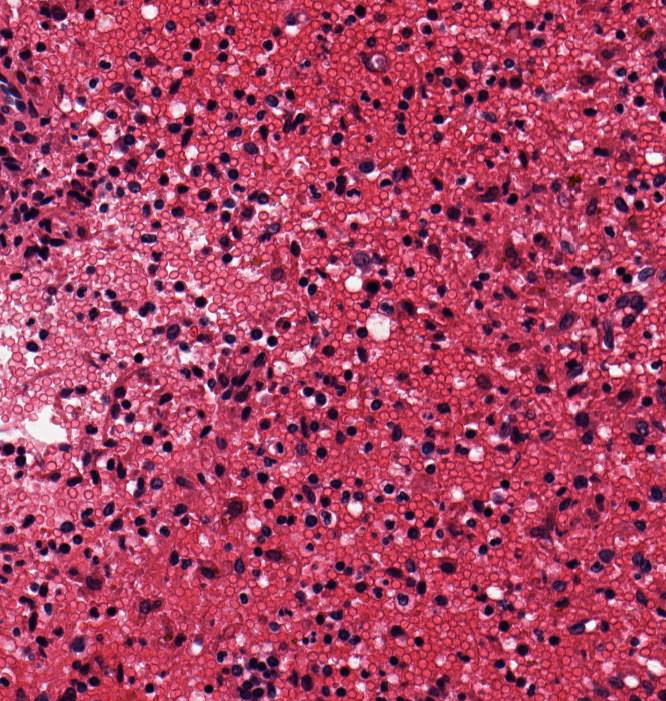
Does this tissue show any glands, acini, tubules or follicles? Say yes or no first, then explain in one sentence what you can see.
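No. No epithelium or glandular structures are present anywhere in the field.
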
